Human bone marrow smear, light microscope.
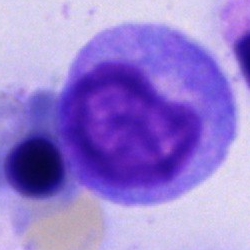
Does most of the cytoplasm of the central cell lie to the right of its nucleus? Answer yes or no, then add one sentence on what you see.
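Yes. The nucleus sits toward the left of the cell, leaving a wider band of cytoplasm on the right.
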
